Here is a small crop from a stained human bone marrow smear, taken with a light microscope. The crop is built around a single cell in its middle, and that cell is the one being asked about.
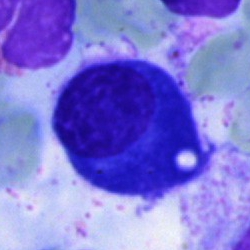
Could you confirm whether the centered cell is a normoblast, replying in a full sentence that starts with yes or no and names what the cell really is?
No, this is not a normoblast at all; the cell in the middle is a plasma cell.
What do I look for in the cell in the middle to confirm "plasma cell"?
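Against the lower right border of the nucleus of this plasma cell lies a paler band of cytoplasm.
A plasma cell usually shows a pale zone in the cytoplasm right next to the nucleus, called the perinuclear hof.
The paler band agrees with that zone. Near the lower right edge of the cell there is one small round clear vacuole. No granules are seen in the cytoplasm. Small pink-purple specks are scattered in the background around the cell.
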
